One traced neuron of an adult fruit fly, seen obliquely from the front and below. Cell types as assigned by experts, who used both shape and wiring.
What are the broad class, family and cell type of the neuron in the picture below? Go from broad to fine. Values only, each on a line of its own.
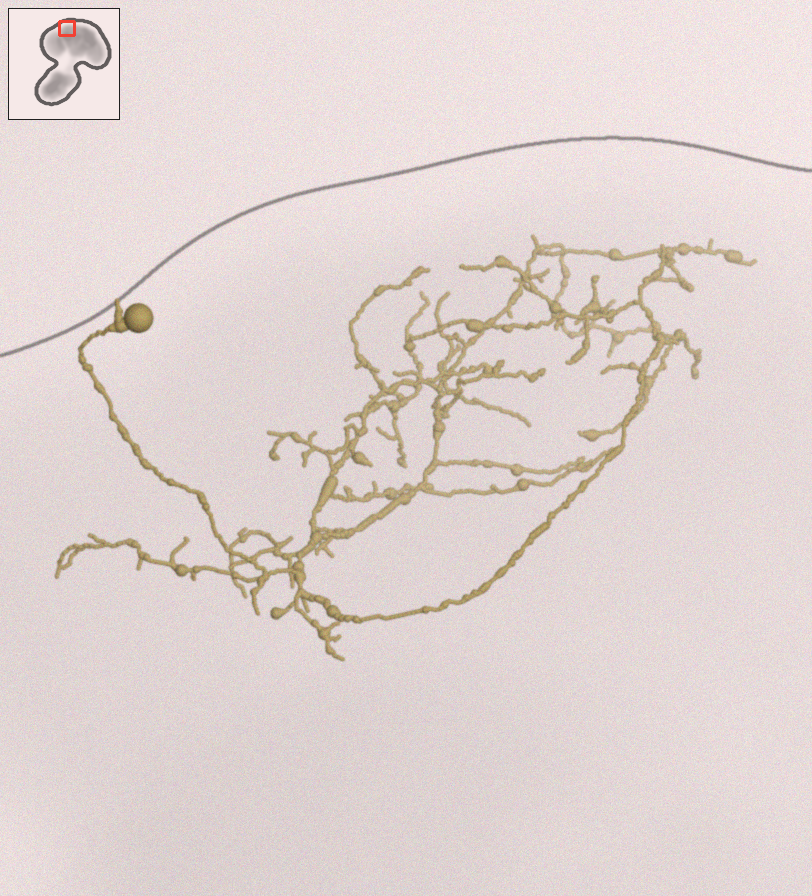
central-brain intrinsic neuron
hemilineage SLPal2
SLP046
